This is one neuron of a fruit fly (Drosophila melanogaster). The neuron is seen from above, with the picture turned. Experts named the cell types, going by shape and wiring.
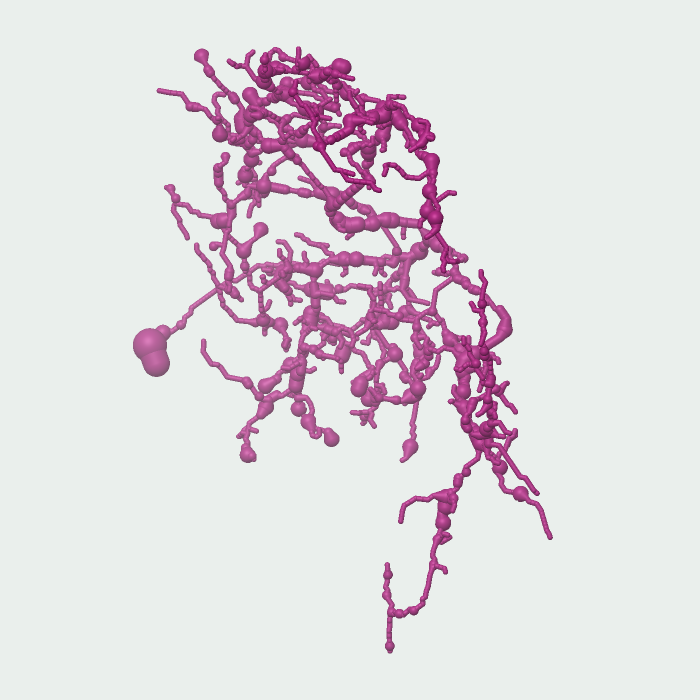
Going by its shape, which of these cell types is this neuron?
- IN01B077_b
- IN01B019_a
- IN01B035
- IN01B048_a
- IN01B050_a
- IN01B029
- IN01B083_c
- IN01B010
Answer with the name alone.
IN01B029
